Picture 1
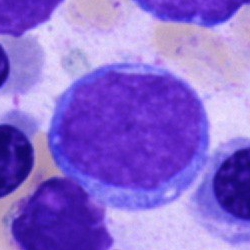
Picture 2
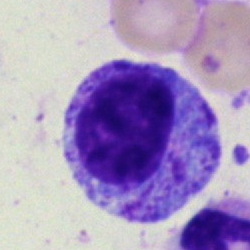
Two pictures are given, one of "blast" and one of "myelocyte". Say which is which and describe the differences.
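Let me sort them first: picture 1 is the blast, picture 2 the myelocyte. In picture 1 the nucleus takes up most of a smooth, round to slightly oval cell, and the cytoplasm is only a thin rim around it.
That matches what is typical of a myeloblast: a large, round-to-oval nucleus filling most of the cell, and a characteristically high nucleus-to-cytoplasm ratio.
The chromatin there is fine and evenly dispersed, and I see no granules in the cytoplasm.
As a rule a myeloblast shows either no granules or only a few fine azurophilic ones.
Turning to picture 2, the outline is roughly round too, but the cytoplasm forms a rim that is widest below and to the right of the nucleus. That cytoplasm is pale bluish-lilac.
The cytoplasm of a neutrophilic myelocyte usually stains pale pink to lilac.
I can't make out any distinct nucleoli in this nucleus.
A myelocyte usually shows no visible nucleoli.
Red cells sit just past its upper right edge. So the main difference I notice is the cytoplasm: a thin rim in picture 1, against a rim widest on one side in picture 2, where it also shows a pale bluish-lilac colour.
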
